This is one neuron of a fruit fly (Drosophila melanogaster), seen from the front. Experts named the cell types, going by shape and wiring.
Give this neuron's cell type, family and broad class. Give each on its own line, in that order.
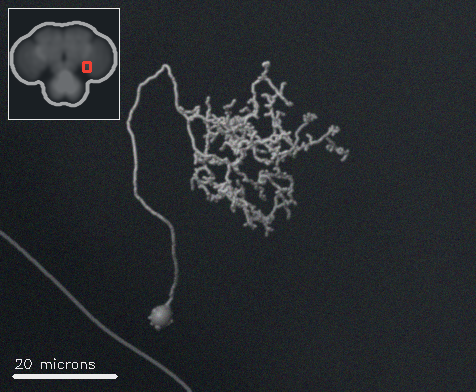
Li22
Li
optic-lobe intrinsic neuron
